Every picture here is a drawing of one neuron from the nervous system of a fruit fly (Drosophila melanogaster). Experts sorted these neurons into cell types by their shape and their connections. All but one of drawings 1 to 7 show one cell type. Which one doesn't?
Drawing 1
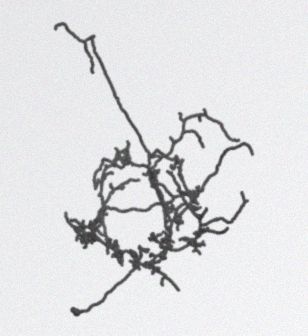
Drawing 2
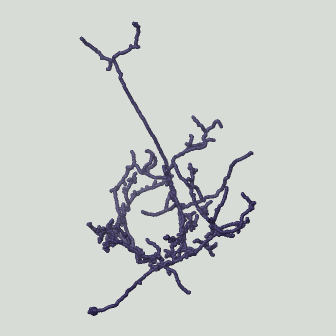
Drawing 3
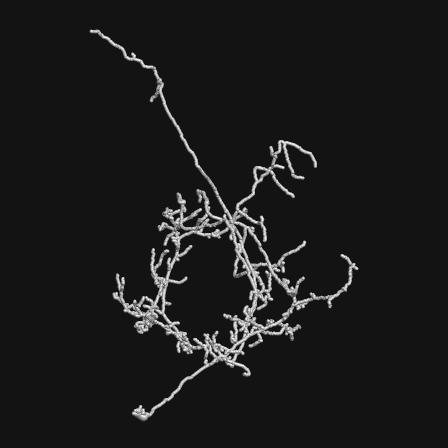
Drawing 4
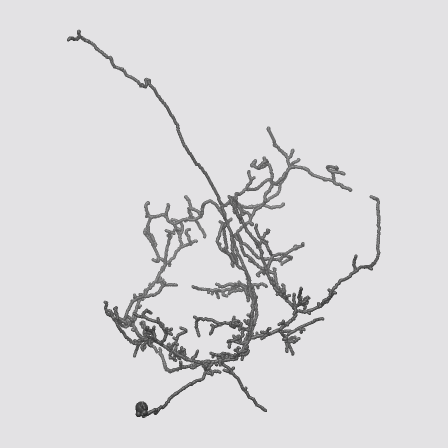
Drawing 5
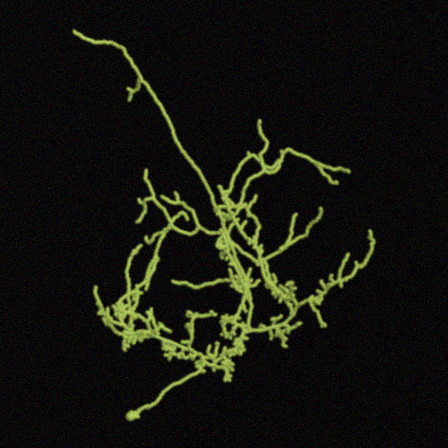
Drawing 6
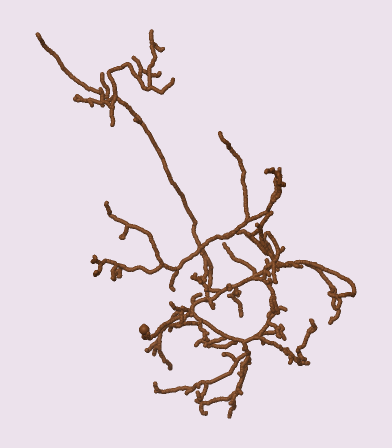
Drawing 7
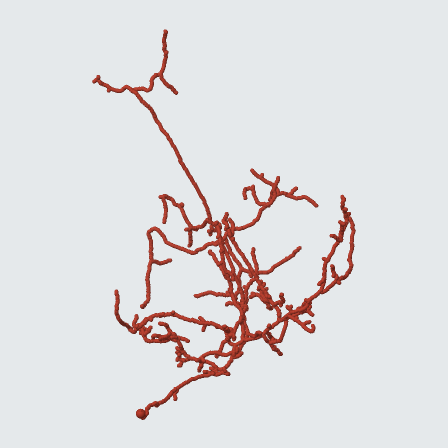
Drawing 6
